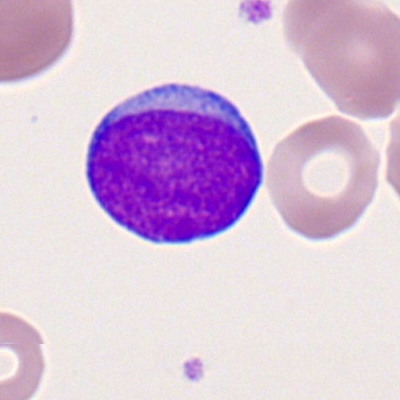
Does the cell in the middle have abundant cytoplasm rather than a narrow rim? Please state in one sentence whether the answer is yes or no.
No, the cell's cytoplasm is limited to a thin rim.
